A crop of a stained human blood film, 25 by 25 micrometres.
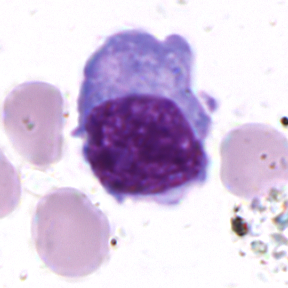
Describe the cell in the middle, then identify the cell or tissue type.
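The nucleus is roughly rounded, with neither a deep indentation nor lobes, and lies in the lower part of the cell, with most of the cytoplasm above it. The cytoplasm contains no coarse granules. Small blunt projections extend from the cell edge, most clearly on the right. The cell is a plasma cell.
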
